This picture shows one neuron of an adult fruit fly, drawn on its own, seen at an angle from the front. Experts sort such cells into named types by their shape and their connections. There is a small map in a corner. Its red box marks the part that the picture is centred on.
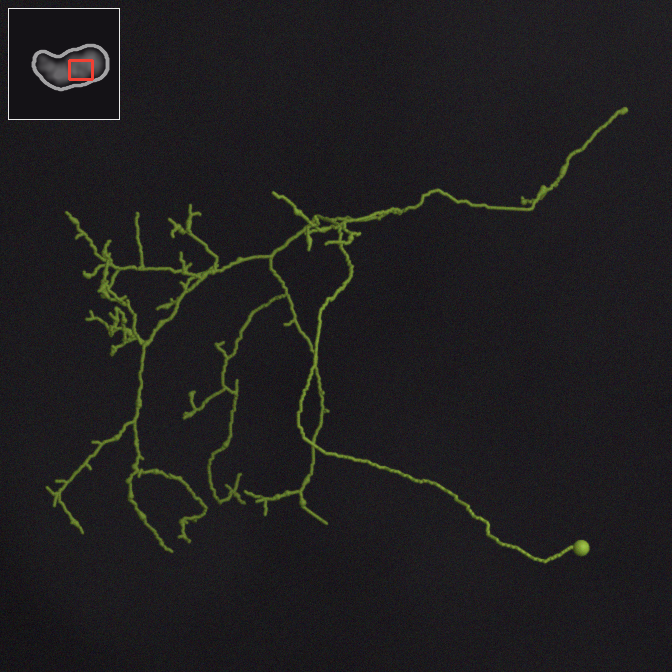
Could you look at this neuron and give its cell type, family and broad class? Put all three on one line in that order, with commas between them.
PS095, hemilineage PSa1, central-brain intrinsic neuron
